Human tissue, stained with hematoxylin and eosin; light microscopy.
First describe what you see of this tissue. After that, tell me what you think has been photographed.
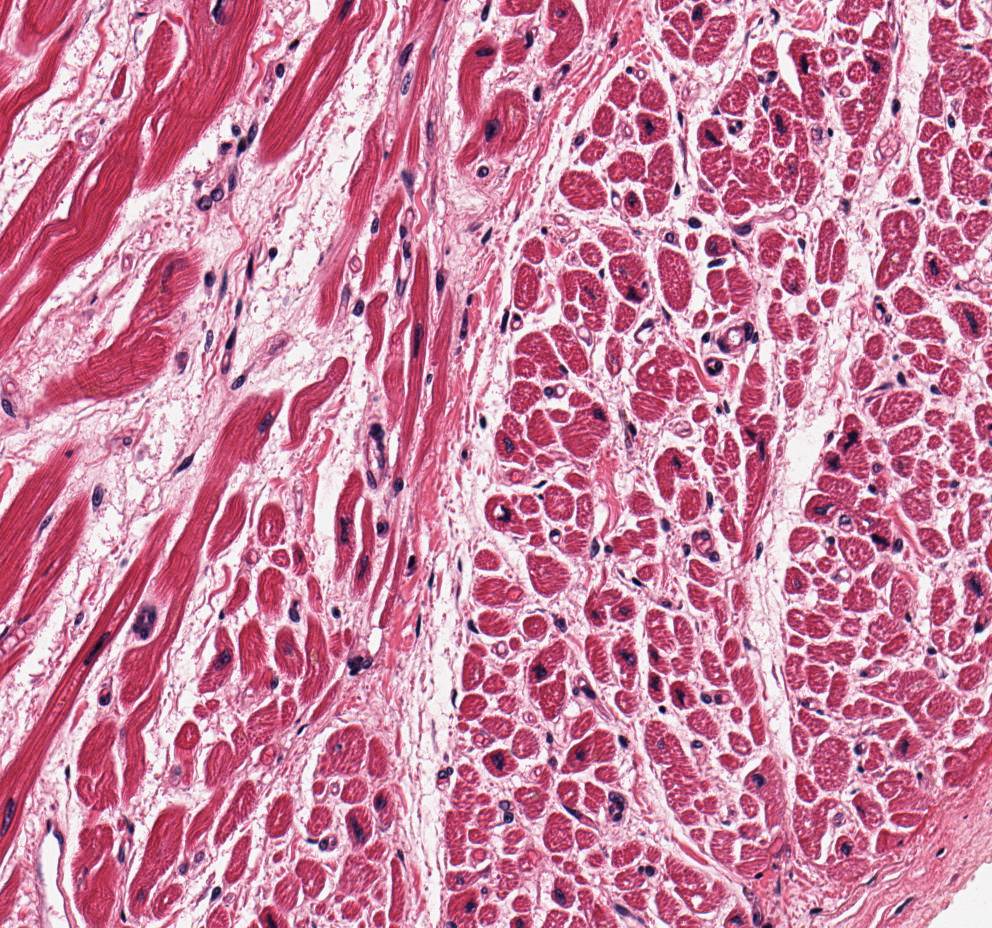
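Cross-sectioned fibres grouped in bundles; thin, pale connective tissue strands between bundles. Nuclei central within fibre profiles. Cytoplasm deep red, finely stippled where cut across. Small thin-walled capillaries scattered between fibres. Tissue: atrial appendage of the heart.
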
